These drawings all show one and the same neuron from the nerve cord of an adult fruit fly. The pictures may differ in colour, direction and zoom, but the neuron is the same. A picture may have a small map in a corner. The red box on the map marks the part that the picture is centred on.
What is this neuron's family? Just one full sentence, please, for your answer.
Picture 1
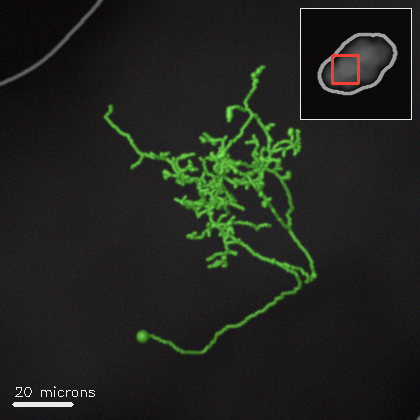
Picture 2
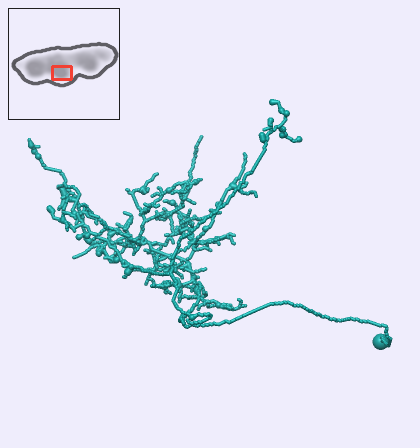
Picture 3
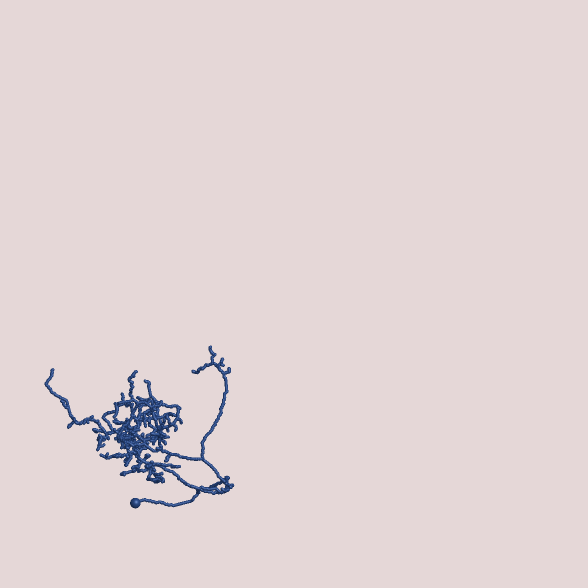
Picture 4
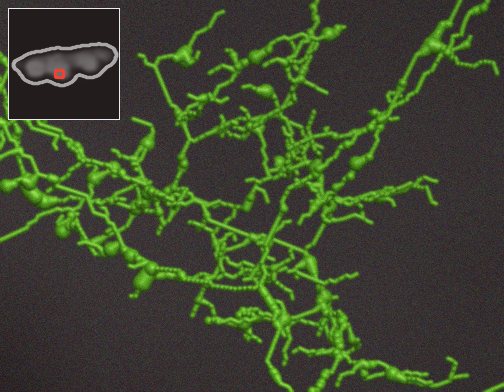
Family hemilineage 01B is where this neuron is grouped.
